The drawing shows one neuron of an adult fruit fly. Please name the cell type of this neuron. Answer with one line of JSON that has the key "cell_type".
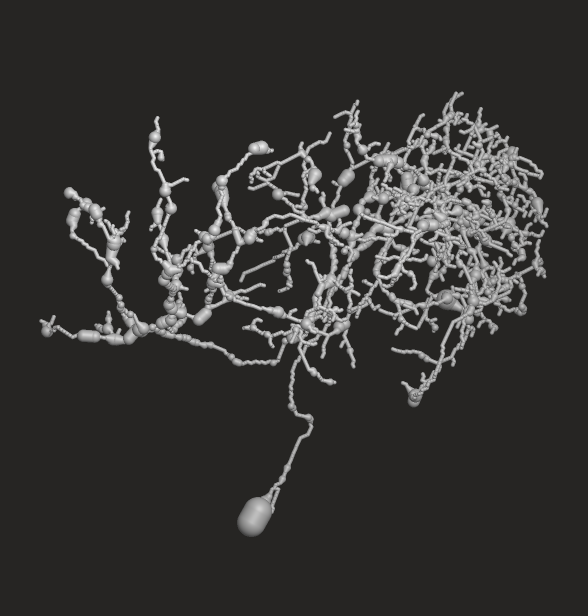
{"cell_type": "PVLP079"}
